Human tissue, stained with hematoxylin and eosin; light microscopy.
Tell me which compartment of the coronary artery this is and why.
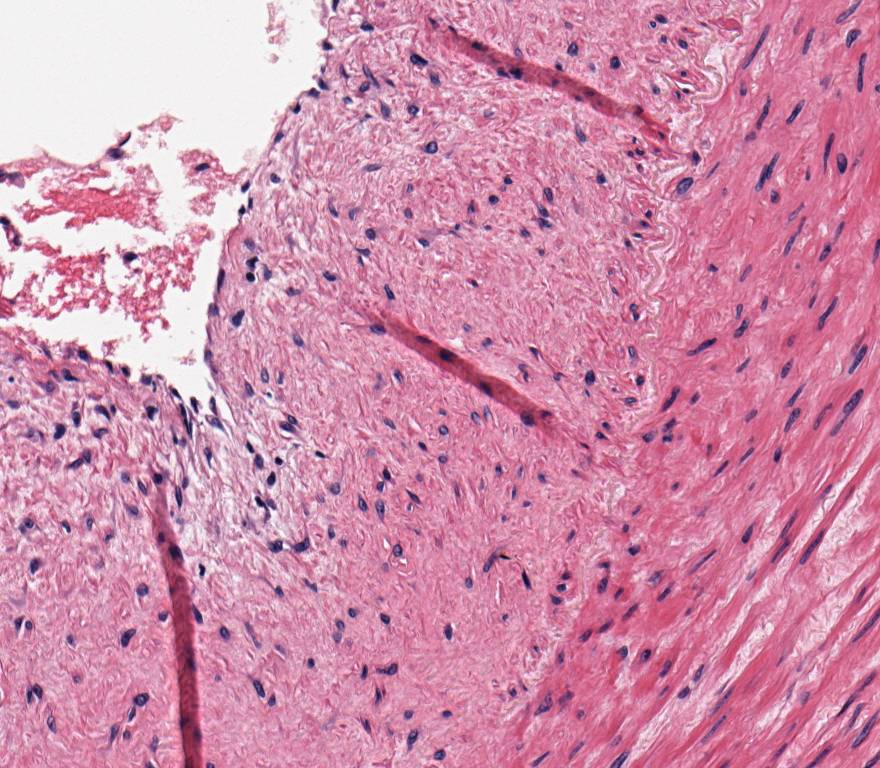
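That's the tunica intima. The lumen has loose, fragmented clumps of red-staining blood in it. A pale layer meets a deeper pink muscle layer along an irregular wavy line down the right third of the field. In that right-hand layer, smooth muscle cells with elongated, cigar-shaped nuclei lie parallel, running roughly top to bottom.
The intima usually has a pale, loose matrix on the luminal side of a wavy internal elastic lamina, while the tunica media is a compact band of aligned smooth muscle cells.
There are no glands or fat cells anywhere.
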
